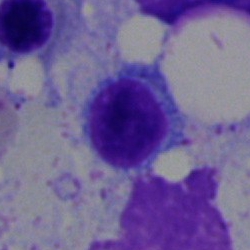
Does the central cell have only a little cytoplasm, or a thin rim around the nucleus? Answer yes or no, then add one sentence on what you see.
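Yes. The cytoplasm forms only a narrow rim around the nucleus.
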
